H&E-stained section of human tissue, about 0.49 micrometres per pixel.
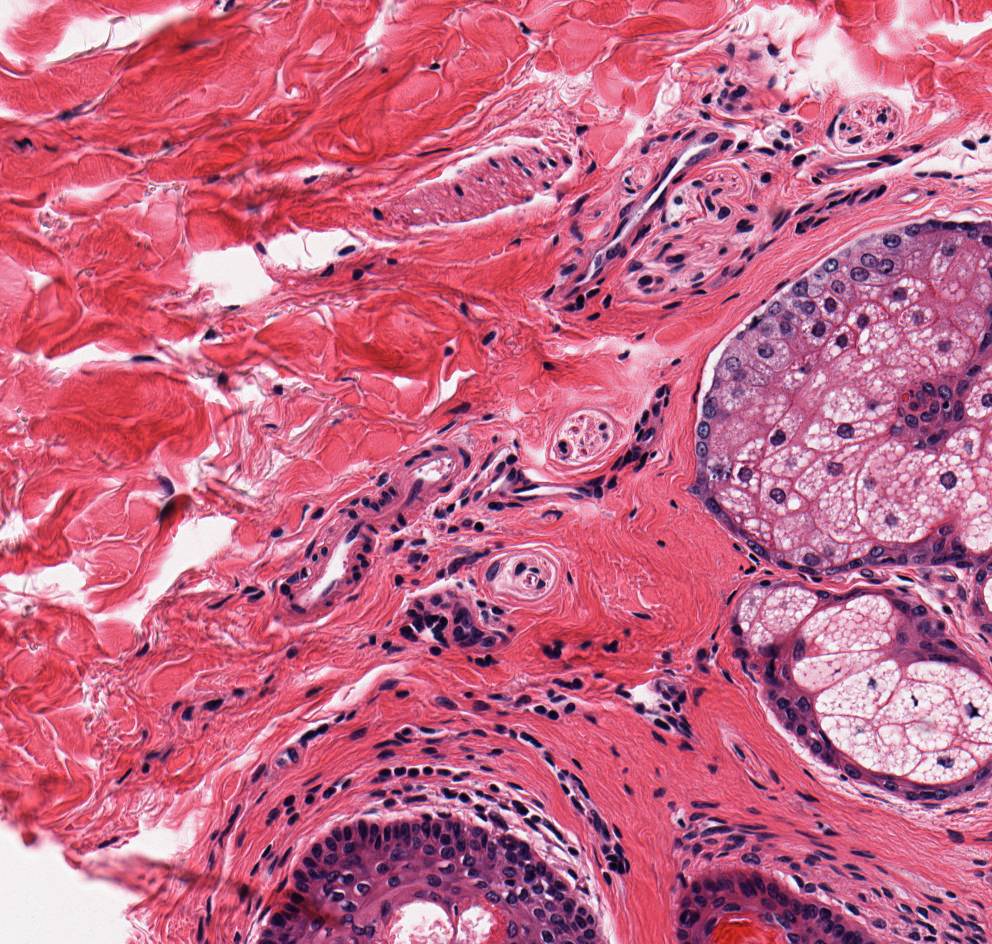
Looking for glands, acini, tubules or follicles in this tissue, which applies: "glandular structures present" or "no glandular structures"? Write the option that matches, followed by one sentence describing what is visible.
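Glandular structures present. At the right edge, lobules of sebaceous cells have pale, finely bubbly cytoplasm and small round central nuclei.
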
